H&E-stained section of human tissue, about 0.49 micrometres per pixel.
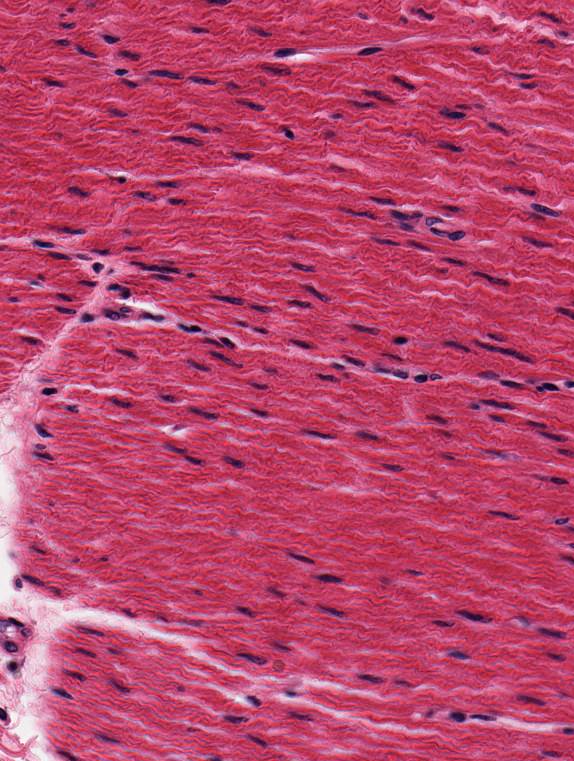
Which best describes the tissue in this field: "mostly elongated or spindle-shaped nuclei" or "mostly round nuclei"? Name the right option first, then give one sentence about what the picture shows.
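Mostly elongated or spindle-shaped nuclei. The nuclei are elongated, cigar-shaped and dark purple, lying parallel to the fibres.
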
